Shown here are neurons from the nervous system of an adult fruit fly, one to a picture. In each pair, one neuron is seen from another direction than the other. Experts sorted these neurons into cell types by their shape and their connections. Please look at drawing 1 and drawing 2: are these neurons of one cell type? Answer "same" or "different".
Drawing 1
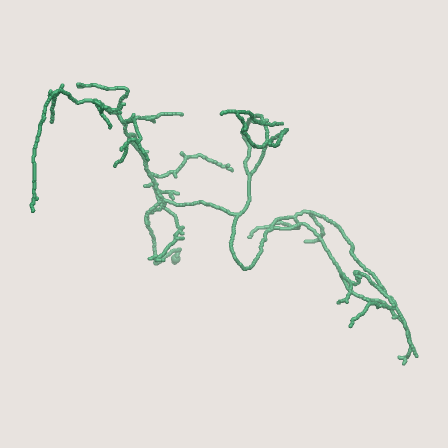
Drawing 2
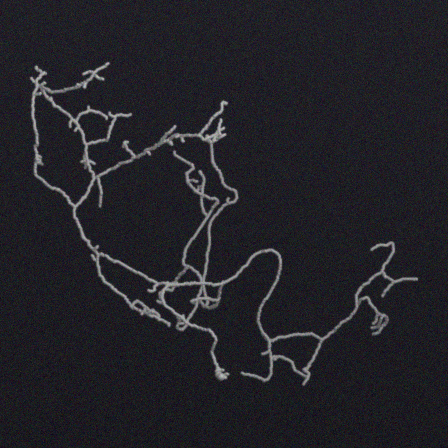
same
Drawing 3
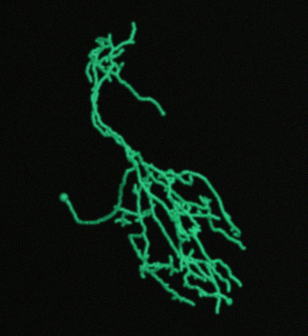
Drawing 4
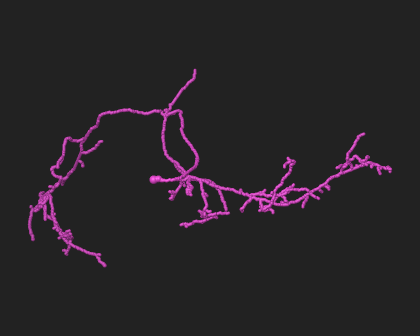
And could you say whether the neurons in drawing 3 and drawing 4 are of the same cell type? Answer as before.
same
